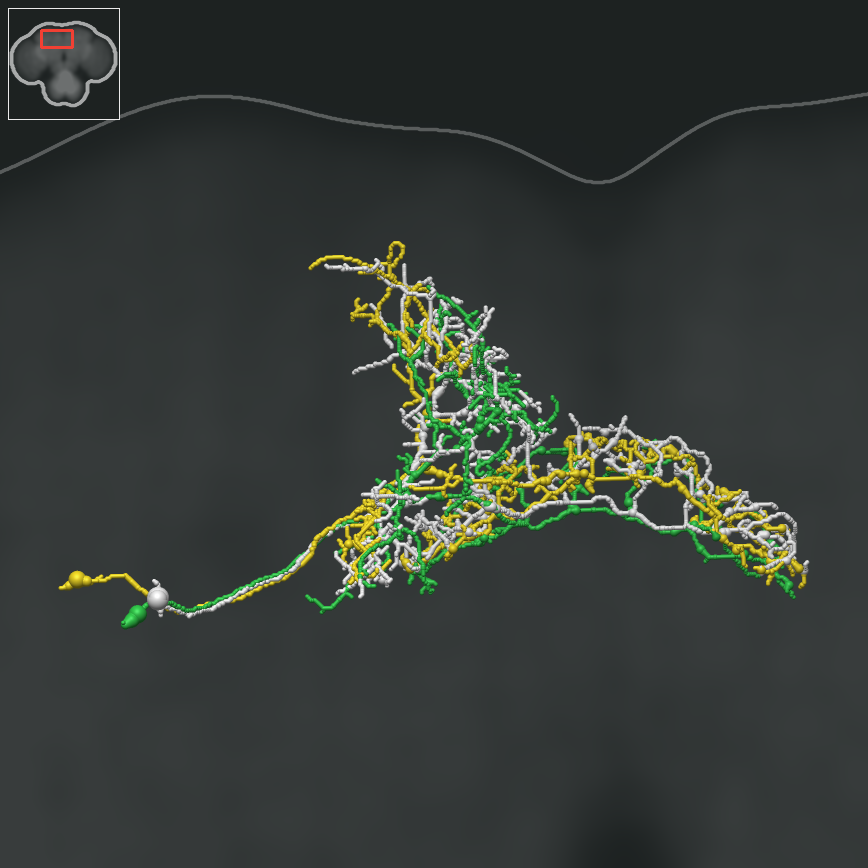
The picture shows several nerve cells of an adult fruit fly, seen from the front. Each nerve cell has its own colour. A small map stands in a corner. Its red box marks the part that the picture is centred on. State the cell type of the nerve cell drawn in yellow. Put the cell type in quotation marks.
"FB6W"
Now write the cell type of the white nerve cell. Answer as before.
"FB6X"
